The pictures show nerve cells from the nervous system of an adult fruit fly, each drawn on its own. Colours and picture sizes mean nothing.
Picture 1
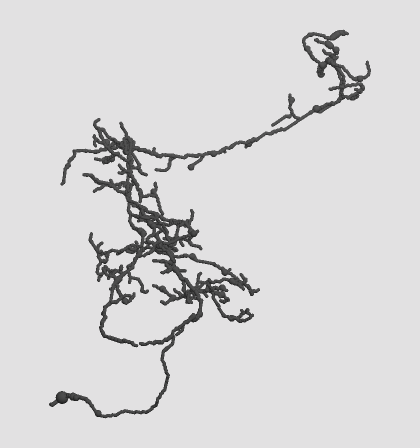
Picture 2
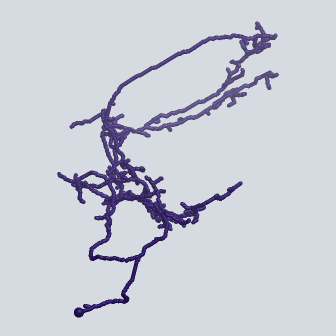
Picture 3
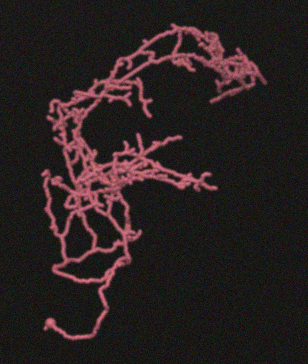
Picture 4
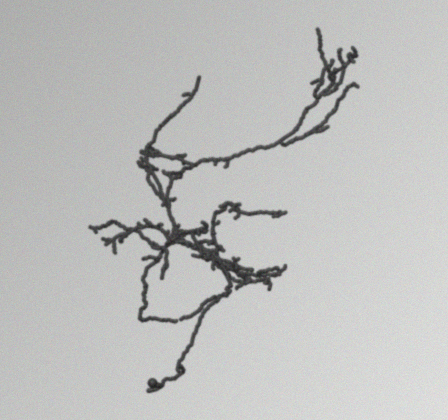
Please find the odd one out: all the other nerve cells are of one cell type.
Picture 3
